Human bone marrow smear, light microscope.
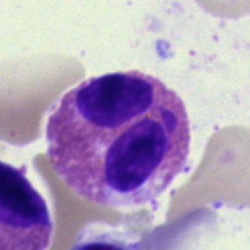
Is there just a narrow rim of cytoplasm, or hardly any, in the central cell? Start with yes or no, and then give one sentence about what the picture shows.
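No. The cytoplasm is plentiful and pinkish-lilac.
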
